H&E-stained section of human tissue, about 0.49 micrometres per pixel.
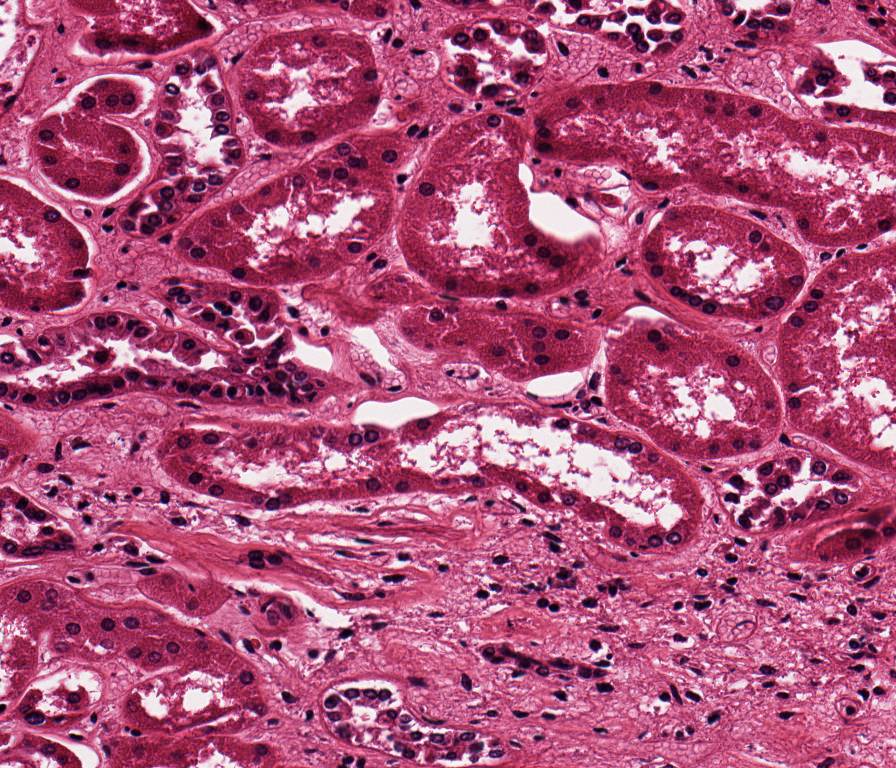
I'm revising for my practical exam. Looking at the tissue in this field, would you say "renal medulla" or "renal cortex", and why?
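This is renal cortex. First, orientation: the tubules packing the upper two-thirds are cut in round, oval and lengthwise profiles.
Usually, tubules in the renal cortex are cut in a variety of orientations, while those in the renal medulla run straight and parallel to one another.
The mix seen here fits the cortex, not the medulla. Next, lining: most tubules have cuboidal cells with deeply eosinophilic granular cytoplasm and round dark nuclei. Scattered smaller tubules, at left centre and right of centre, show paler cytoplasm and more crowded nuclei. The lower right is mostly pale, loose stroma.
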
